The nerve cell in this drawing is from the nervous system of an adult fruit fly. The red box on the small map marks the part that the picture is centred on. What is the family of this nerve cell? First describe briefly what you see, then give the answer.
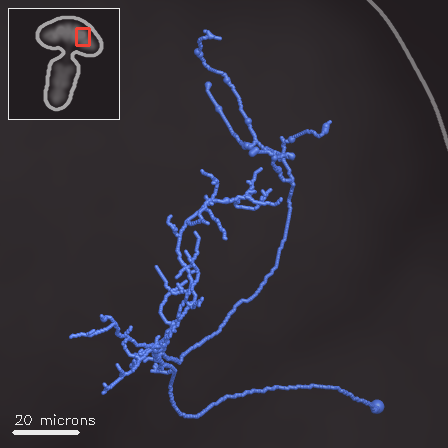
It lies in the brain. By the scale bar it is about 120 microns tall in this view. Its broad class is central-brain intrinsic neuron. The family is hemilineage VPNp&v1_posterior.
